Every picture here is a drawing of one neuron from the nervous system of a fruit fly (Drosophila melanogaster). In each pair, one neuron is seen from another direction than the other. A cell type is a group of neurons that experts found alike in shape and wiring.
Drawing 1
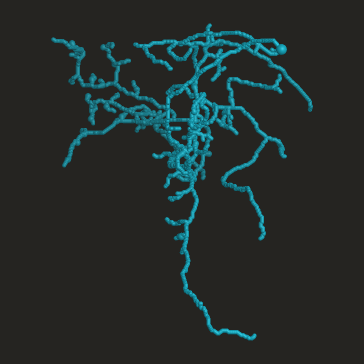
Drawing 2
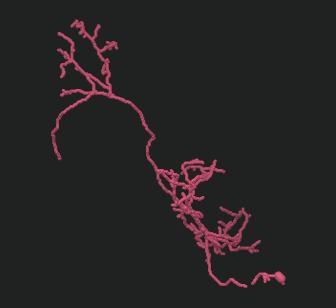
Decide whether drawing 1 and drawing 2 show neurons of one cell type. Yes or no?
no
